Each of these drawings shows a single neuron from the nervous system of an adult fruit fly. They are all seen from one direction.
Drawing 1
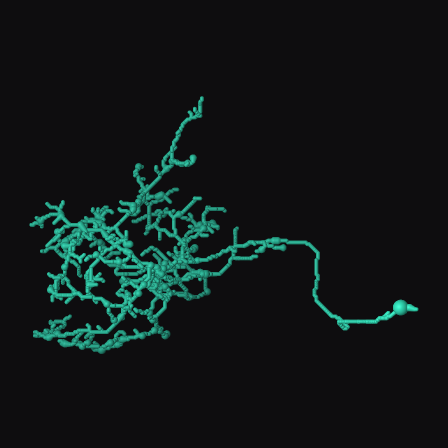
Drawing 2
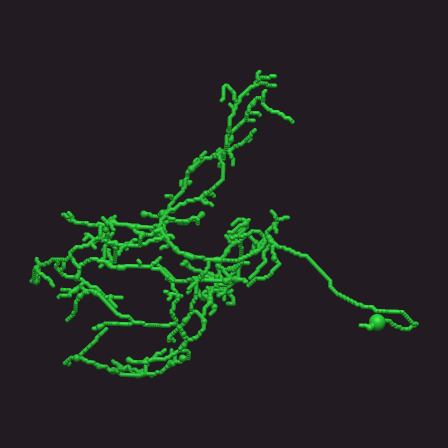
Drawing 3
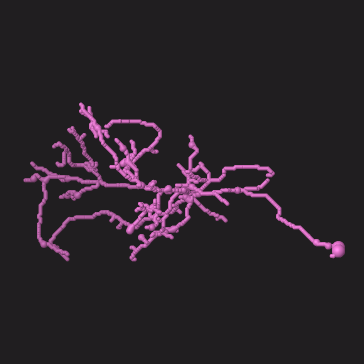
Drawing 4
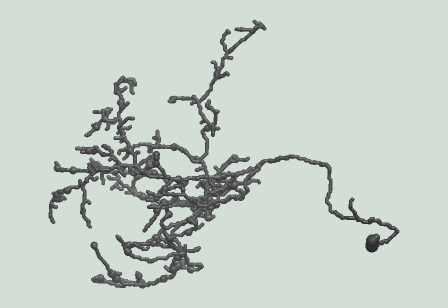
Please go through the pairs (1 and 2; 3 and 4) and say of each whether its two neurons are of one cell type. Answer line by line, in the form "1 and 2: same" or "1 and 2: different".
1 and 2: same
3 and 4: different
